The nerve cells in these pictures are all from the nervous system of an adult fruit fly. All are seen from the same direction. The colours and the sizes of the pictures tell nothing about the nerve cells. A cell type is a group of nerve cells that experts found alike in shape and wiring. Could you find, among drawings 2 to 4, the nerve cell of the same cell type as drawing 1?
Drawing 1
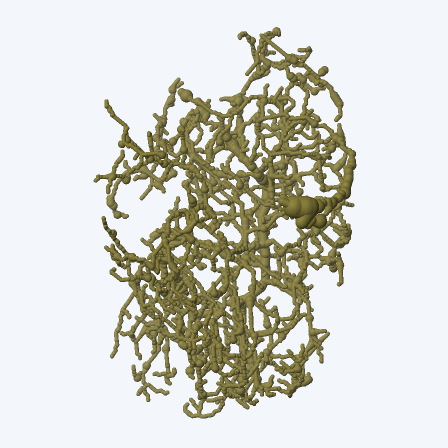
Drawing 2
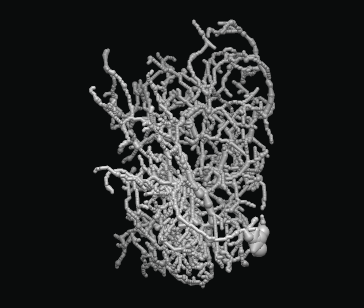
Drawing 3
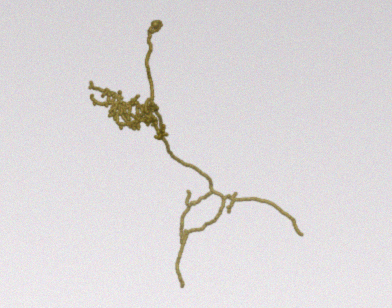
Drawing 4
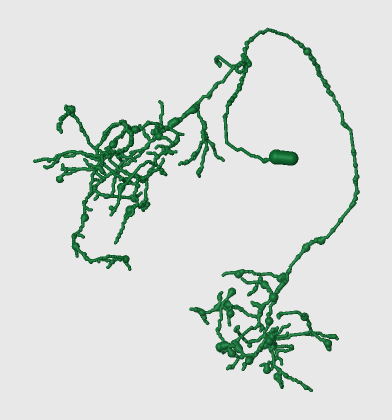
Drawing 2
